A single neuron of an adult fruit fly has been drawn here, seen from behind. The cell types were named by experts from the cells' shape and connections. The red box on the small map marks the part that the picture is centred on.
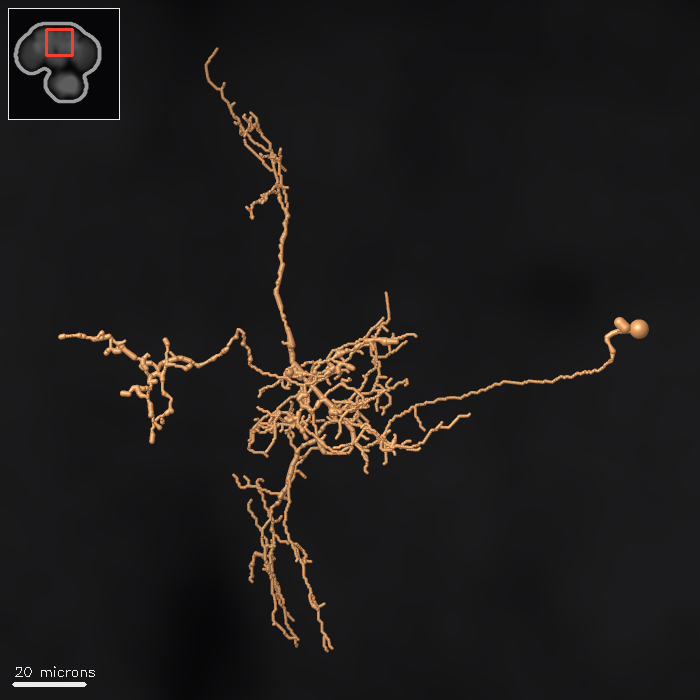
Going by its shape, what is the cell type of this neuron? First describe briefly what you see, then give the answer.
Its cell body lies on the right of the picture. From top to bottom in the picture it spans about 170 microns. The picture shows dozens of branch ends. It is a central-brain intrinsic neuron. Its cell type is IB060.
